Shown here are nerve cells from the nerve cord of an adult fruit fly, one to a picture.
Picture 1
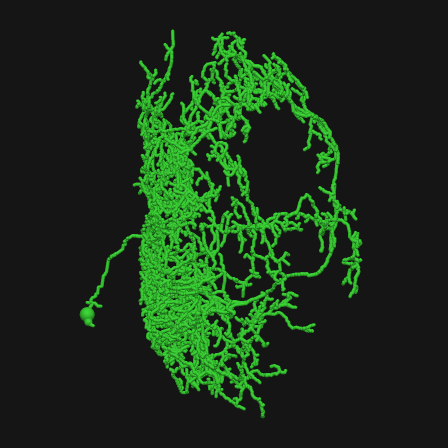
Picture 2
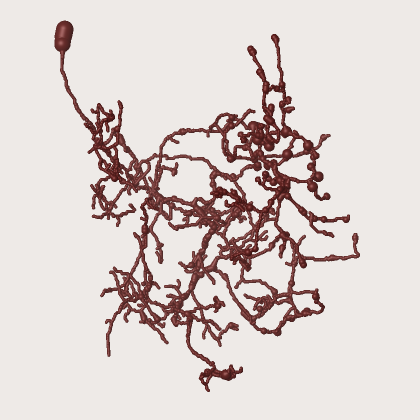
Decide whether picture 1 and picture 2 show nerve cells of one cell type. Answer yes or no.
no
